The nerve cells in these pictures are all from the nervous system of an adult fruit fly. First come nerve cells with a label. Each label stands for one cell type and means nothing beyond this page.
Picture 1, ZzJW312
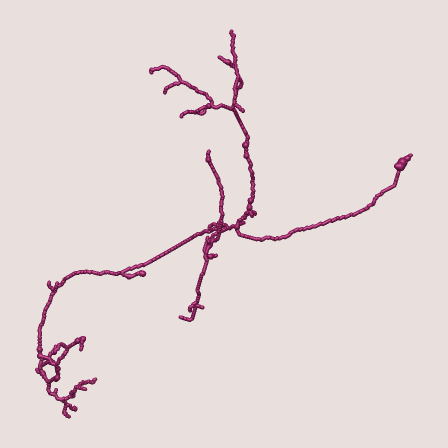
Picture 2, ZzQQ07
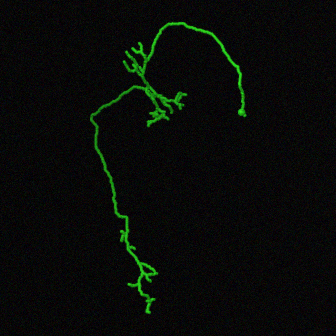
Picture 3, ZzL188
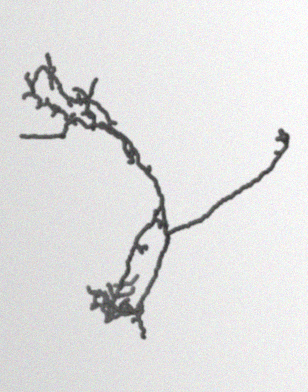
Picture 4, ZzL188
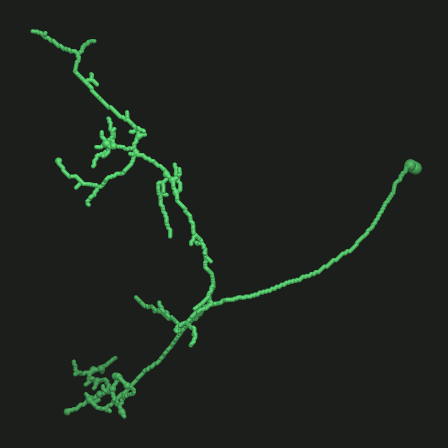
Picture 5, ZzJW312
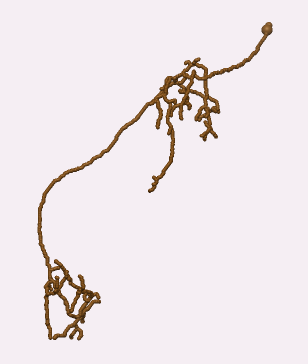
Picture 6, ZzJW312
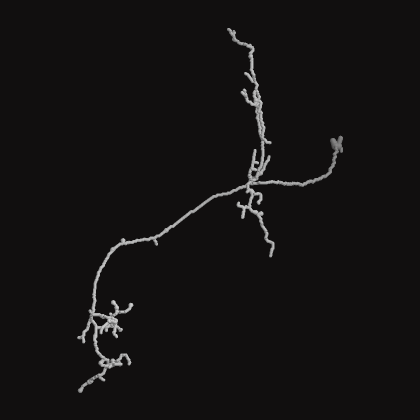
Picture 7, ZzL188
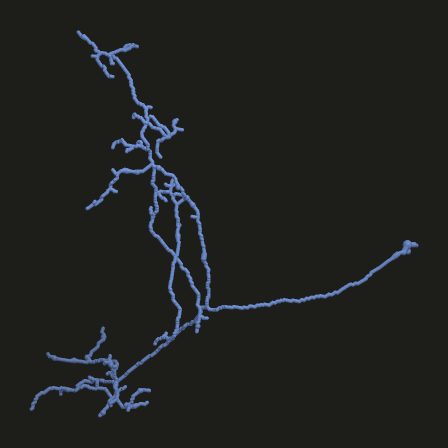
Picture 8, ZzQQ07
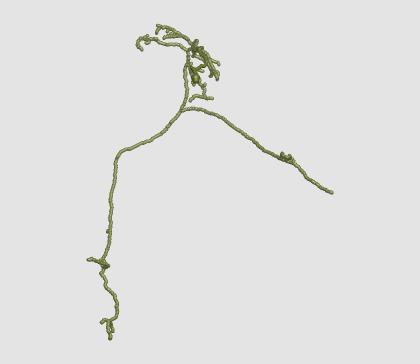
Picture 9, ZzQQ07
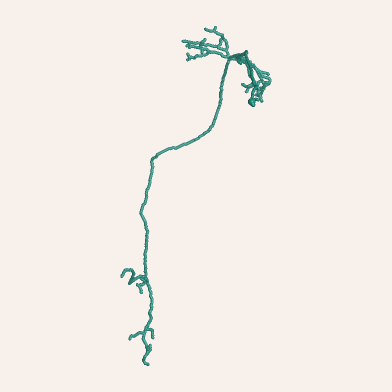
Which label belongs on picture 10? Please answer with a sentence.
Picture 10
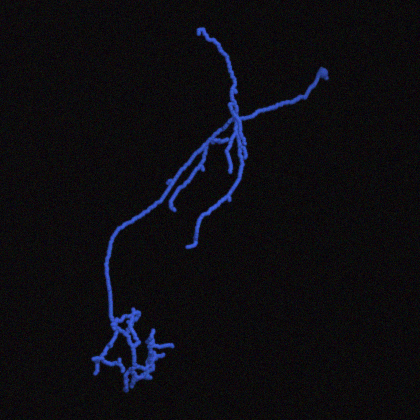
It belongs to ZzJW312.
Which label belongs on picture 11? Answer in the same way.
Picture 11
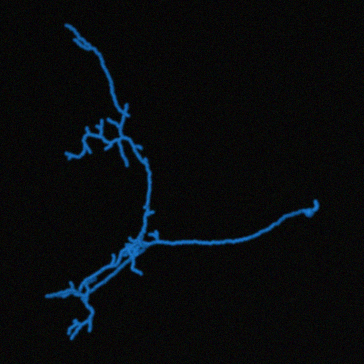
It belongs to ZzL188.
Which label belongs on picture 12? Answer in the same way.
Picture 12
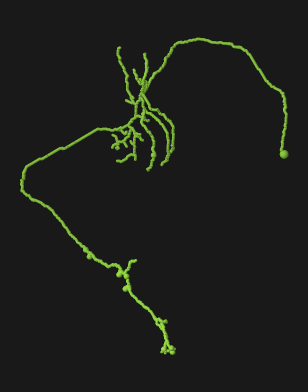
It belongs to ZzQQ07.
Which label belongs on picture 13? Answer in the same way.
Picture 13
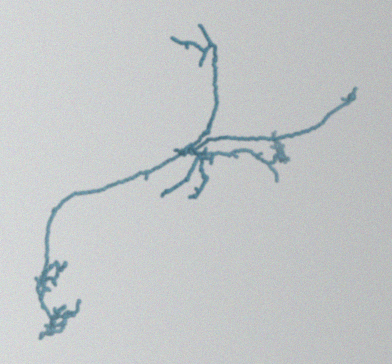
It belongs to ZzJW312.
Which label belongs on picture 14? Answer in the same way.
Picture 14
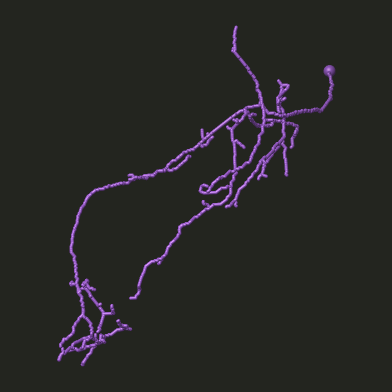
It belongs to ZzJW312.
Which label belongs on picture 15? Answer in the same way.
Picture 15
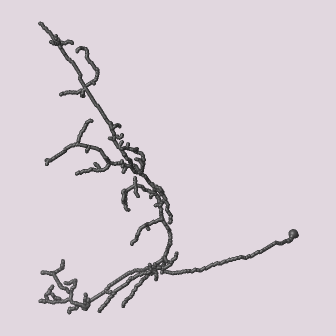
It belongs to ZzL188.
